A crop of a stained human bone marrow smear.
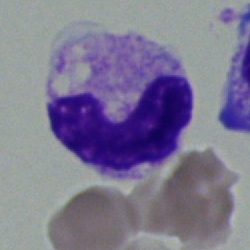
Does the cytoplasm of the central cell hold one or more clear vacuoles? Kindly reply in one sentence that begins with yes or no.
Yes, one or more clear vacuoles are found in the cytoplasm of the cell.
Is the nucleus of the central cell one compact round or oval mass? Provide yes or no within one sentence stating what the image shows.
No, rather than one compact mass, the nucleus is drawn out into a curved band without separate lobes.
